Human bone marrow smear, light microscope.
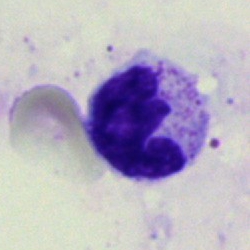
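Segmented neutrophil: central cell. Its nucleus occupies the left and lower part of the cell and contains dense, dark purple chromatin. The cytoplasm is pale lilac and holds many fine pinkish-violet granules.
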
